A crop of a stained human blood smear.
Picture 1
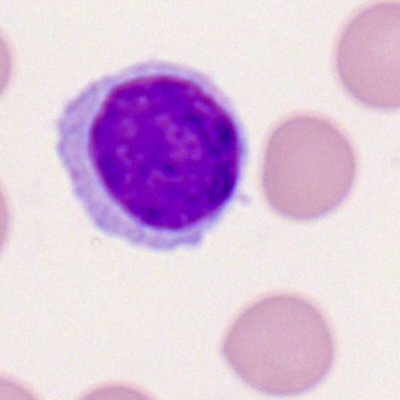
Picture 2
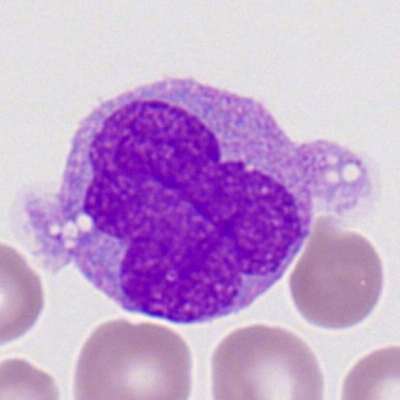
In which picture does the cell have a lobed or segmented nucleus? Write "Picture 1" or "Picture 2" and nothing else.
Picture 2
